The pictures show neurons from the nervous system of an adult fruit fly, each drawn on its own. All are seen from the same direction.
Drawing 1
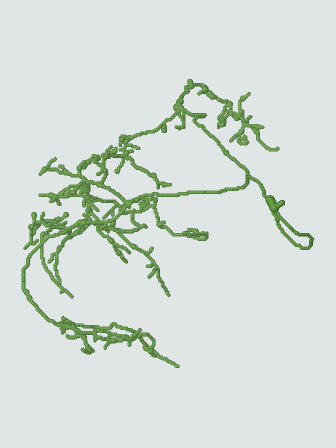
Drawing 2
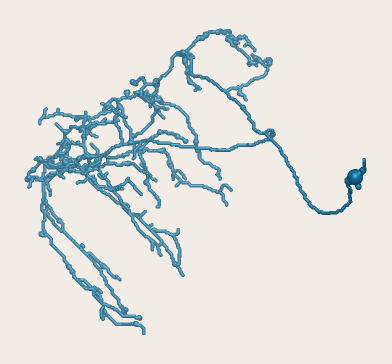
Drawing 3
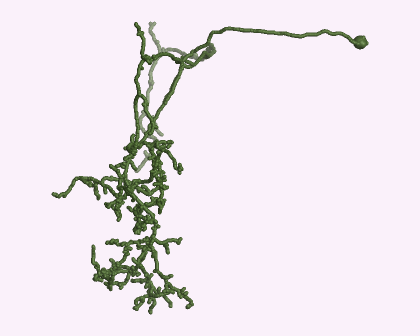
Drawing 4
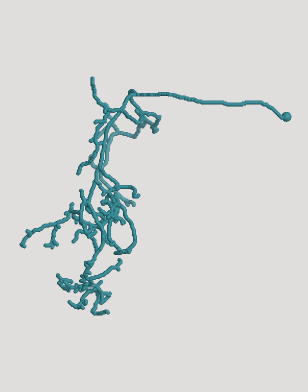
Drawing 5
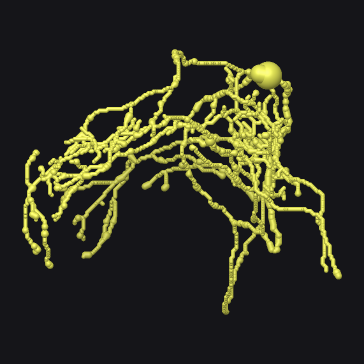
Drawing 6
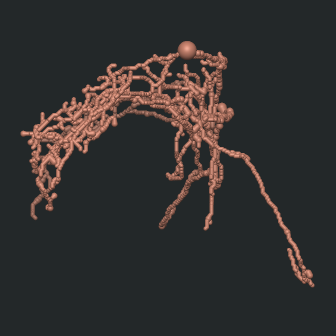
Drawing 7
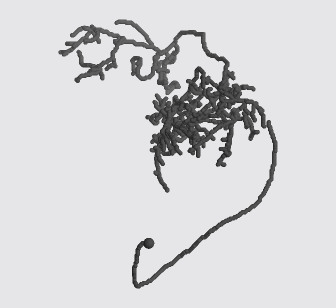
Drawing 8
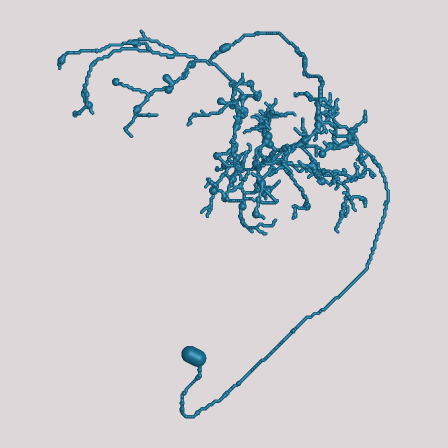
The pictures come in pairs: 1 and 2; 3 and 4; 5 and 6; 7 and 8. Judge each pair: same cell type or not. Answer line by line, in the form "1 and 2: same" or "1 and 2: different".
1 and 2: same
3 and 4: same
5 and 6: same
7 and 8: same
